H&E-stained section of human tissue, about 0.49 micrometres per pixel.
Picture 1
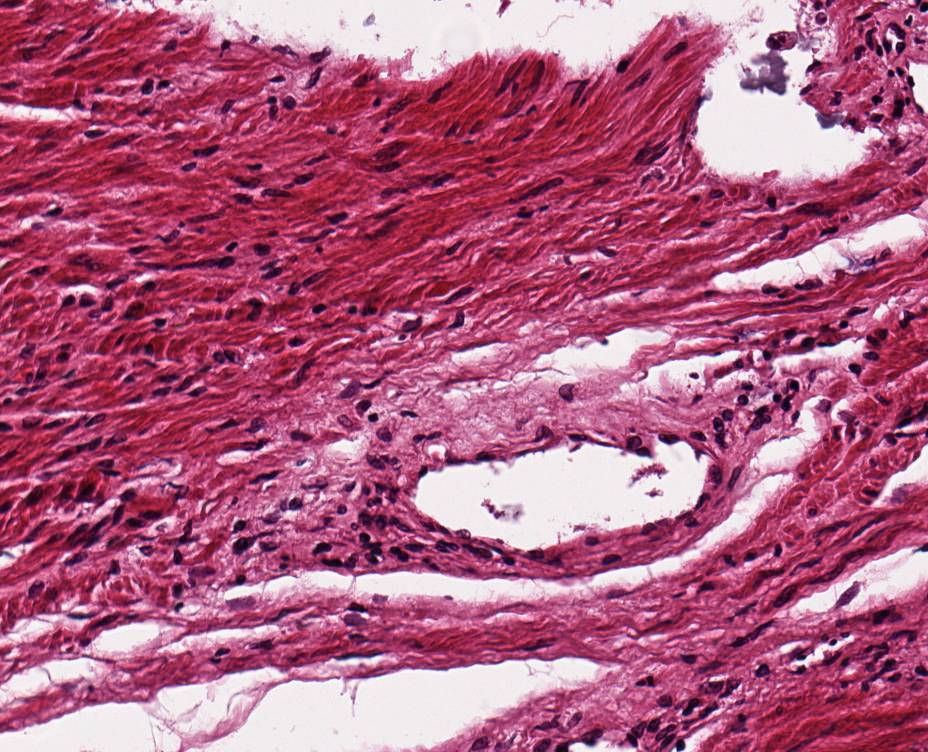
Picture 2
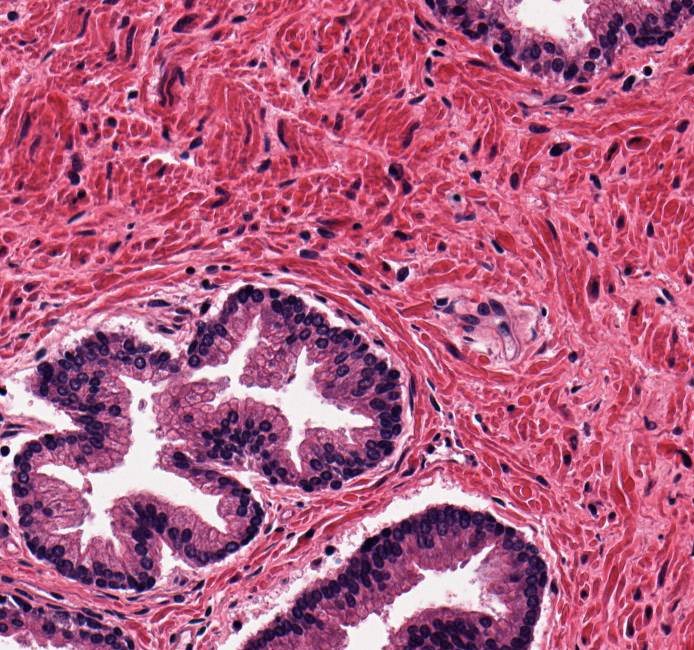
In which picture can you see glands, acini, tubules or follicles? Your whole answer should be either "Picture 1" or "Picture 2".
Picture 2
